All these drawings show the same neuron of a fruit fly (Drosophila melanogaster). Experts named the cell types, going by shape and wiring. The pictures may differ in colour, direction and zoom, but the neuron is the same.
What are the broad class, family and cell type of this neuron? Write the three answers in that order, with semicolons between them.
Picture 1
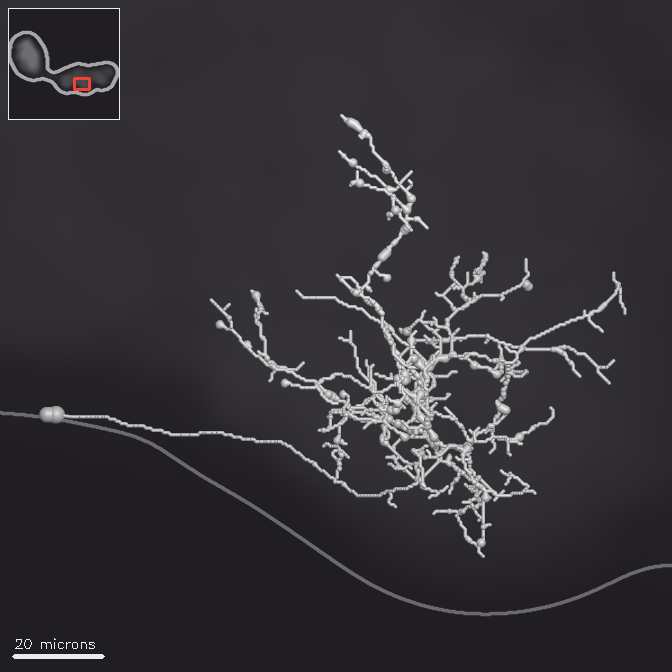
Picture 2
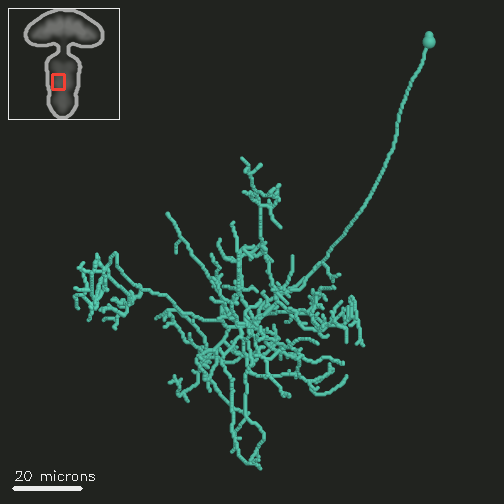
nerve-cord intrinsic neuron; hemilineage 13B; IN13B073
